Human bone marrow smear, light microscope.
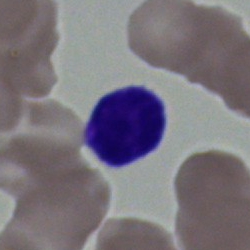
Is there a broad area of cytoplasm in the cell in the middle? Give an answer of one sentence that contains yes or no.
No, the cell has scant cytoplasm instead of a broad area.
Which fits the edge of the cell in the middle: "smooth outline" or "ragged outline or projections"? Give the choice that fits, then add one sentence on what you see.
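Smooth outline. The cell outline is smooth and roughly oval.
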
